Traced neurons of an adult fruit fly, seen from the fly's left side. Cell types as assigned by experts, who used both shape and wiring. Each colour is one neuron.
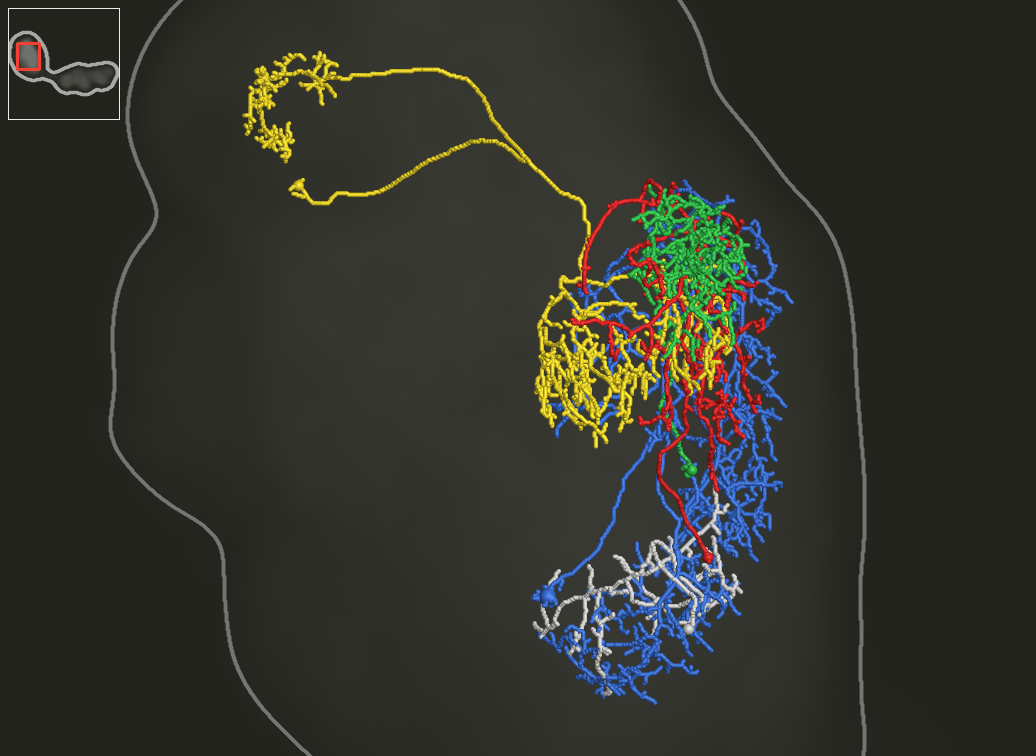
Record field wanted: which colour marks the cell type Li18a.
red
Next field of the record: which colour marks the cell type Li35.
white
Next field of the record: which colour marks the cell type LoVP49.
blue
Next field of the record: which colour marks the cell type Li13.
green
